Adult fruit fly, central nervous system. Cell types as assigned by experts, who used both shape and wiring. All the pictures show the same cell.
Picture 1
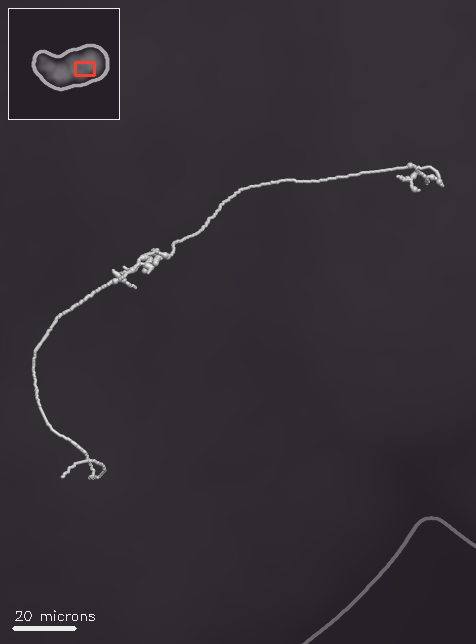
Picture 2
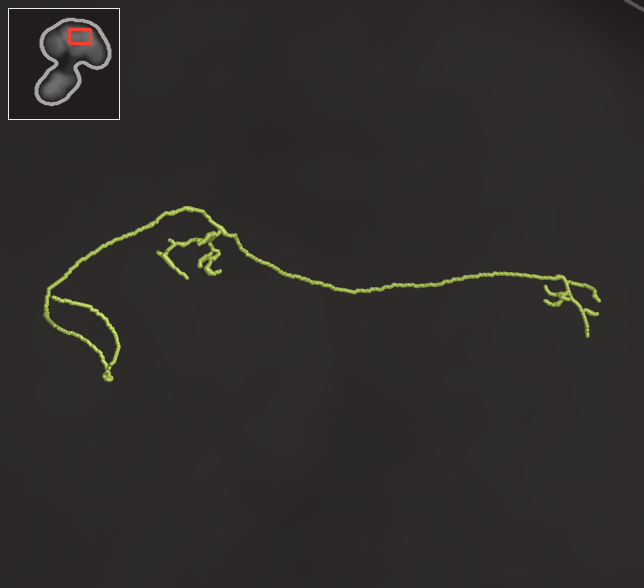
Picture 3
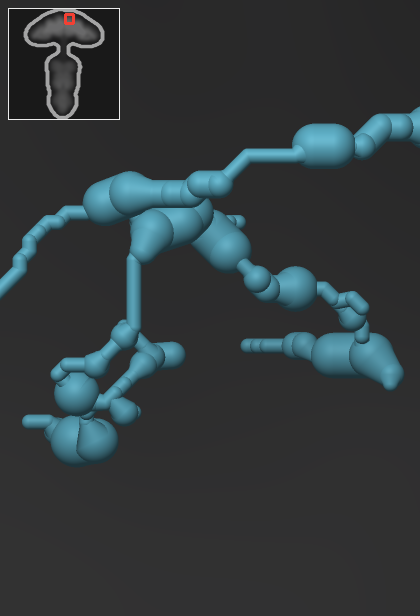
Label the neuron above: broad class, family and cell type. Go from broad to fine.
sensory neuron entering the brain; class olfactory; ORN_DL5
